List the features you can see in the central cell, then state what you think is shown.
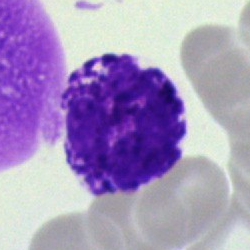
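Coarse, dark purple granules seem to crowd the whole cell. They lie over the middle as well as out at the edge. Packed this densely, they hide the nucleus, so I can't make out its shape. Here and there, small pale pinkish gaps show between them. So this one is a basophil.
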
